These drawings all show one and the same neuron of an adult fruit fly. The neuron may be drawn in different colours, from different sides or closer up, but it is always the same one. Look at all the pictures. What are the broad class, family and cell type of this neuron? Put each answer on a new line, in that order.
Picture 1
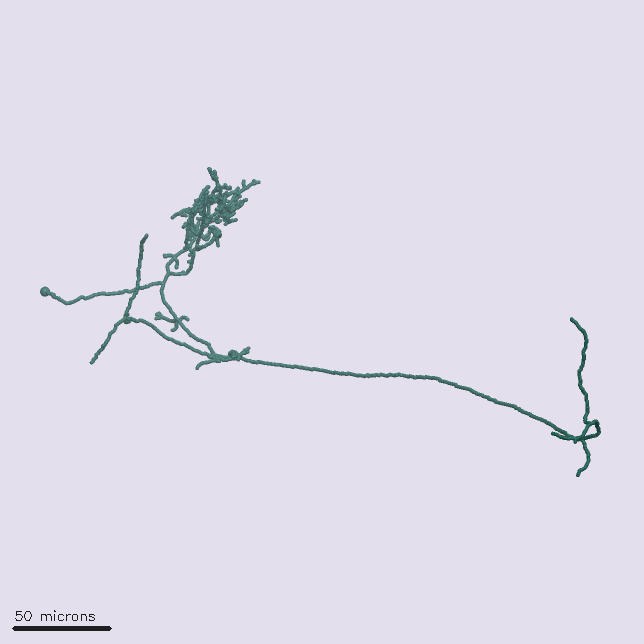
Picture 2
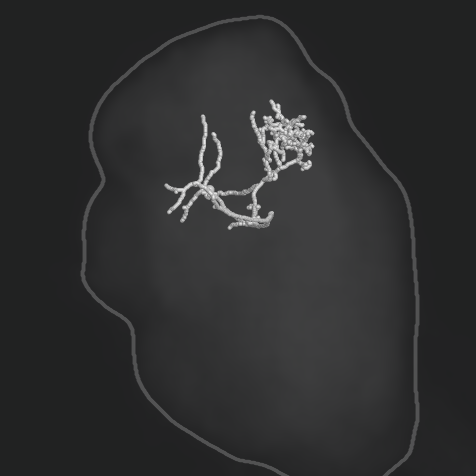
central-brain intrinsic neuron
hemilineage VLPl2_posterior
LHAV2g1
